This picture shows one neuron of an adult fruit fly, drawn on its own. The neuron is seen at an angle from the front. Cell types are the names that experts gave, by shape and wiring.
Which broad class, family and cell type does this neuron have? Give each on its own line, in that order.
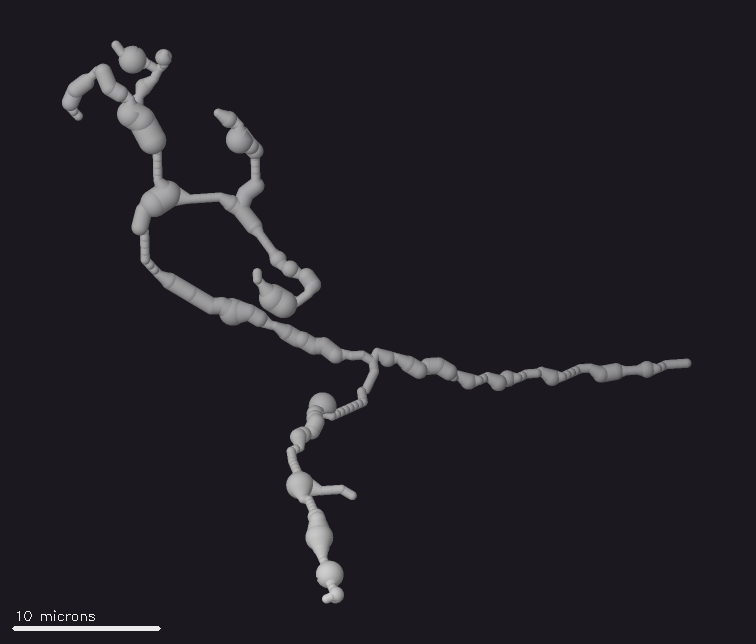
sensory neuron entering the nerve cord
class mechanosensory tactile
SNta27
